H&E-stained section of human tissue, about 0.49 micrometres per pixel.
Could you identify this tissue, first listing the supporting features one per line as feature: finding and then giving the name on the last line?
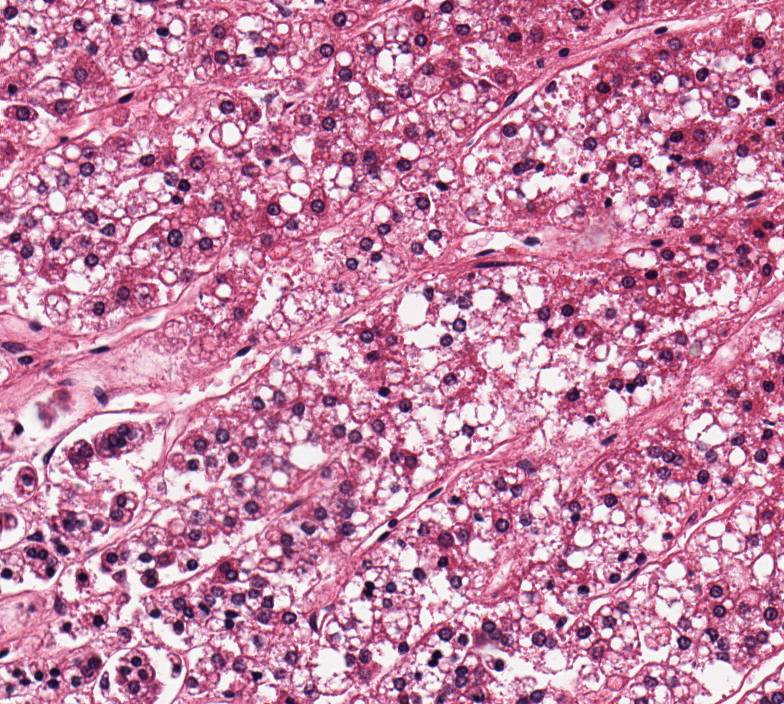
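Cords: long, parallel, running diagonally up from left to right
Cytoplasm: mostly pale and foamy, many small clear vacuoles
Stroma: thin pink strands between cords, flat elongated nuclei lining narrow vascular channels
Lower left: small rounded clusters, pinker, less vacuolated
Name: adrenal gland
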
